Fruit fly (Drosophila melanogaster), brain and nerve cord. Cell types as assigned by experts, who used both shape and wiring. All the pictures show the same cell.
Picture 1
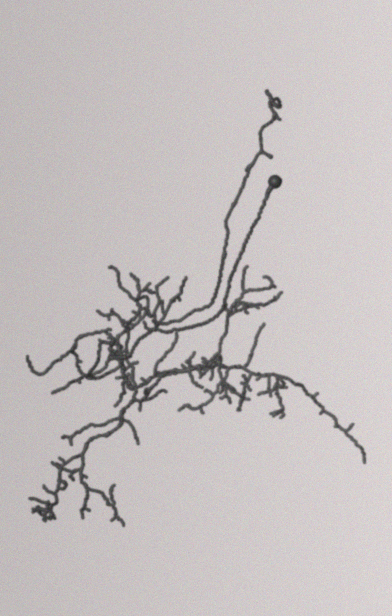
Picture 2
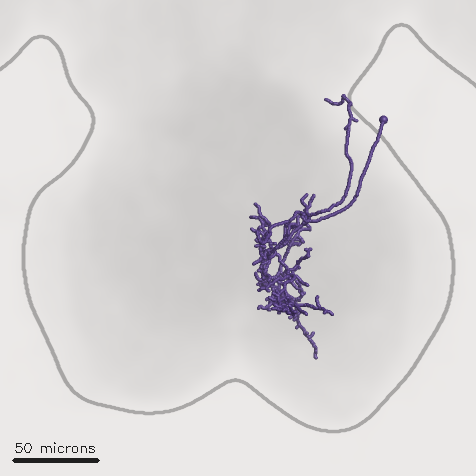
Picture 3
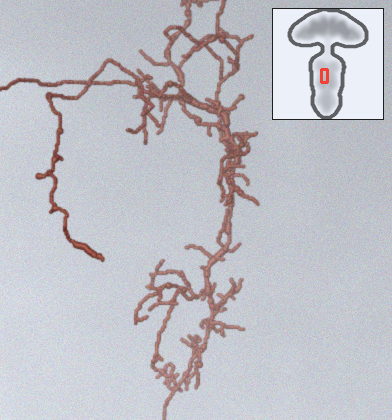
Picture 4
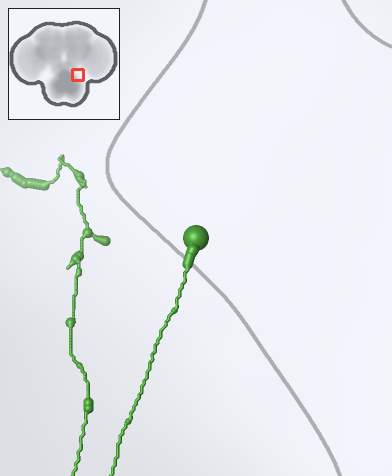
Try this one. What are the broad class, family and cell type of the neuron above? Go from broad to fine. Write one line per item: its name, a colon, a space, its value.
broad class: nerve-cord intrinsic neuron
family: hemilineage 11A
cell type: IN11A030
